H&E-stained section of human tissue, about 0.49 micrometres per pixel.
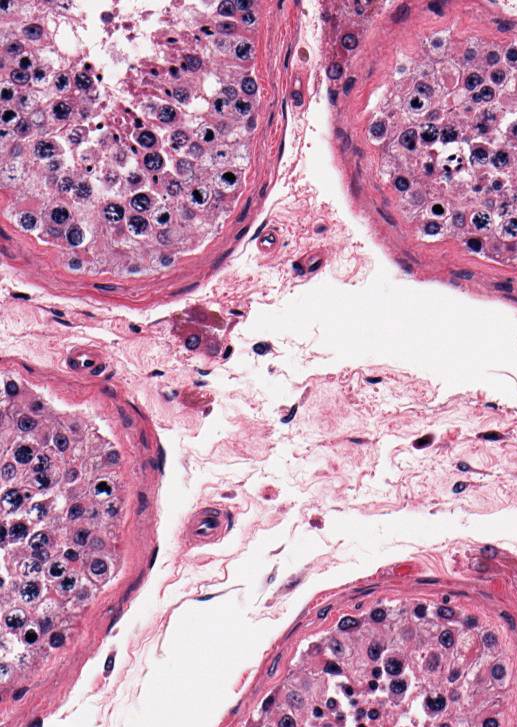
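Testis. Four rounded tubules sit at the corners, crowded with many cell layers and no wide open lumen. Loose, pale pink, wispy stroma with scattered spindle-shaped nuclei runs between them; left of centre it holds a small cluster of polygonal cells with abundant deeply eosinophilic cytoplasm.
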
